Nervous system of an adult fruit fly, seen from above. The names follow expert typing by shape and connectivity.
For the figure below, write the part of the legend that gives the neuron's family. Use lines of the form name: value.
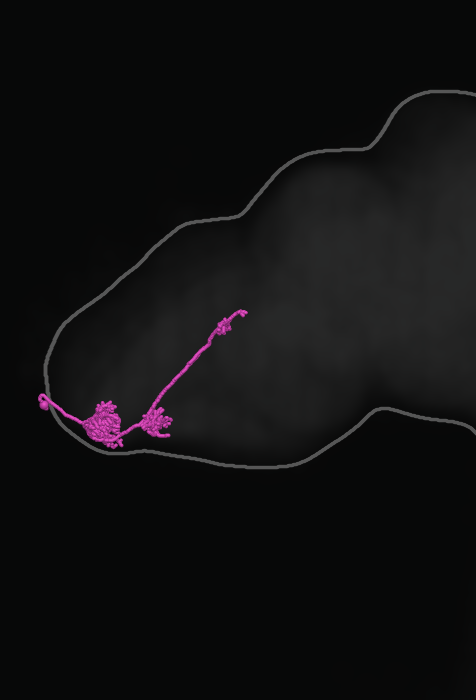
family: TmY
